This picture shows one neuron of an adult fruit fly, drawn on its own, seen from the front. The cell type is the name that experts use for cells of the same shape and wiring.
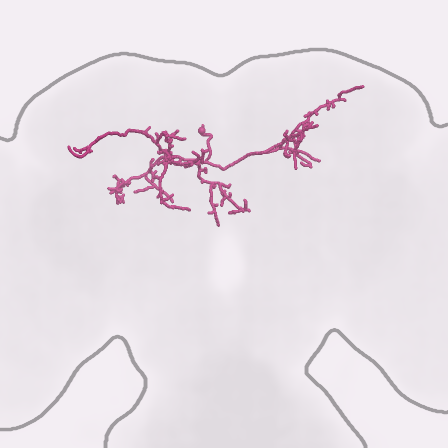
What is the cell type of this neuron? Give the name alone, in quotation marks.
"CB3074"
